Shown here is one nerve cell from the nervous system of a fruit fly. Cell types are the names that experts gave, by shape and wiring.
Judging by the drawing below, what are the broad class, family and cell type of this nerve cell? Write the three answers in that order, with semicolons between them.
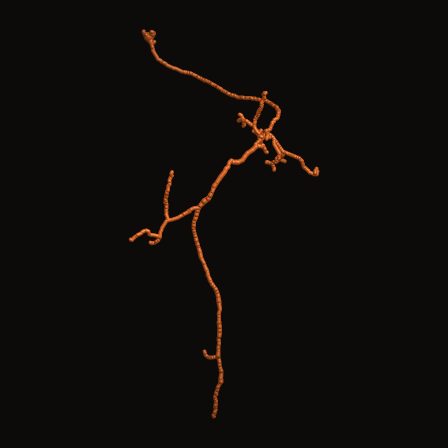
nerve-cord intrinsic neuron; hemilineage 06A; IN06A011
